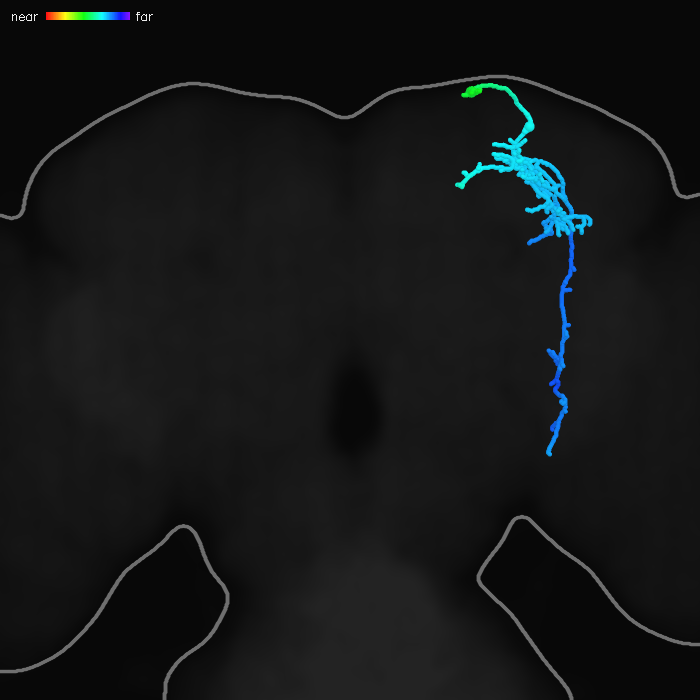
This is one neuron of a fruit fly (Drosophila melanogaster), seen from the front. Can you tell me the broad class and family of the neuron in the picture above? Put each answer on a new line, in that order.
central-brain intrinsic neuron
DN1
